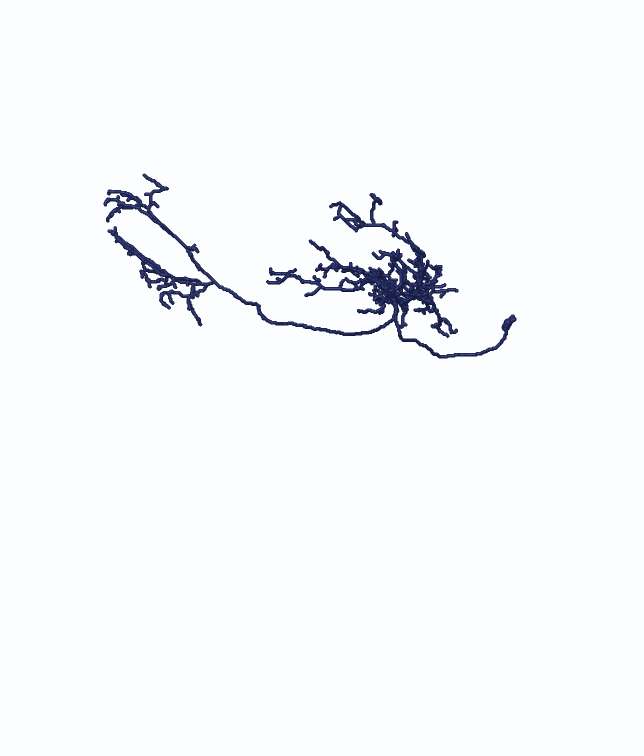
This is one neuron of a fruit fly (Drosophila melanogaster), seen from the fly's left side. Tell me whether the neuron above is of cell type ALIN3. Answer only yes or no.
no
